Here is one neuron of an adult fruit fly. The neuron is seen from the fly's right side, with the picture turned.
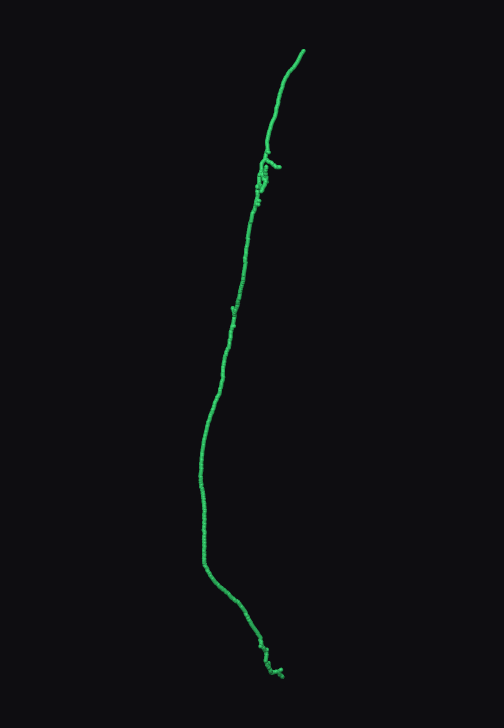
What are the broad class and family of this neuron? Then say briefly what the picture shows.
It is a sensory neuron ascending to the brain. Its family is called class mechanosensory proprioceptive. The drawing shows no cell body. In this view it is more than twice as tall as it is wide.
